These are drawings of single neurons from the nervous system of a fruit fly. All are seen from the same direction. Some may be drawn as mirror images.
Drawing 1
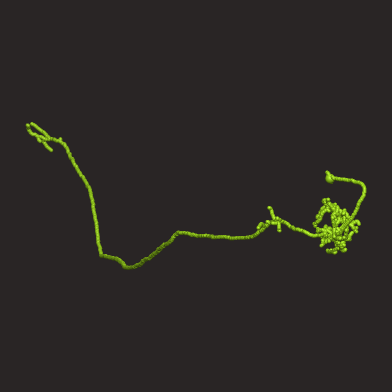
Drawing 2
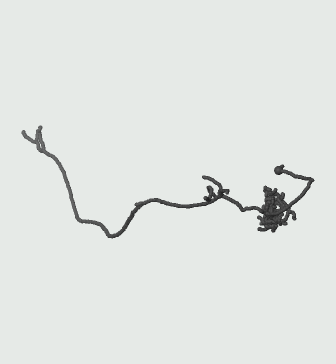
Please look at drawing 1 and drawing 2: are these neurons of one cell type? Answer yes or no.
no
